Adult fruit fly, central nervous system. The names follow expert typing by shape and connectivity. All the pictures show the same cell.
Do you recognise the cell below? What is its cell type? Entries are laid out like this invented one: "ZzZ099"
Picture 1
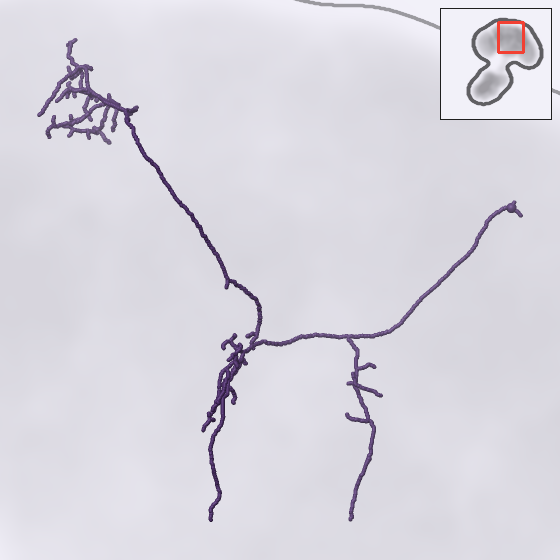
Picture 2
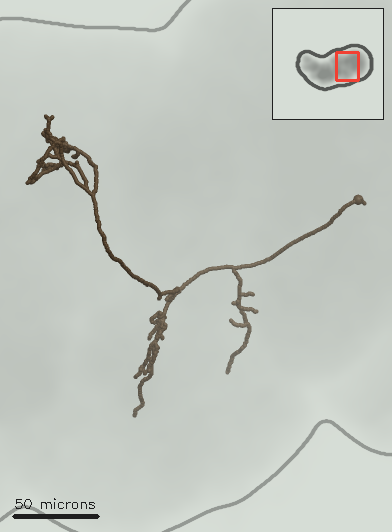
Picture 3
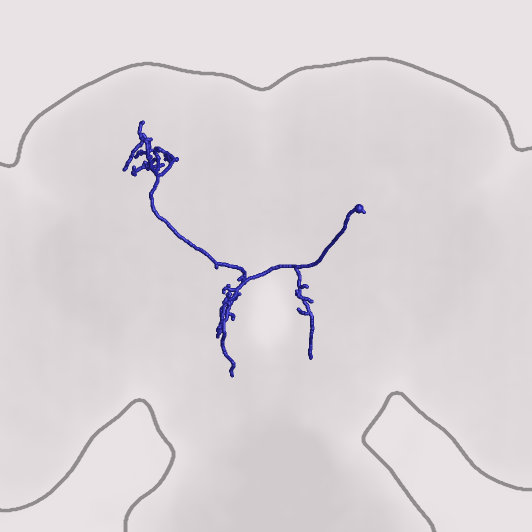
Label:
"mAL_m3c"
